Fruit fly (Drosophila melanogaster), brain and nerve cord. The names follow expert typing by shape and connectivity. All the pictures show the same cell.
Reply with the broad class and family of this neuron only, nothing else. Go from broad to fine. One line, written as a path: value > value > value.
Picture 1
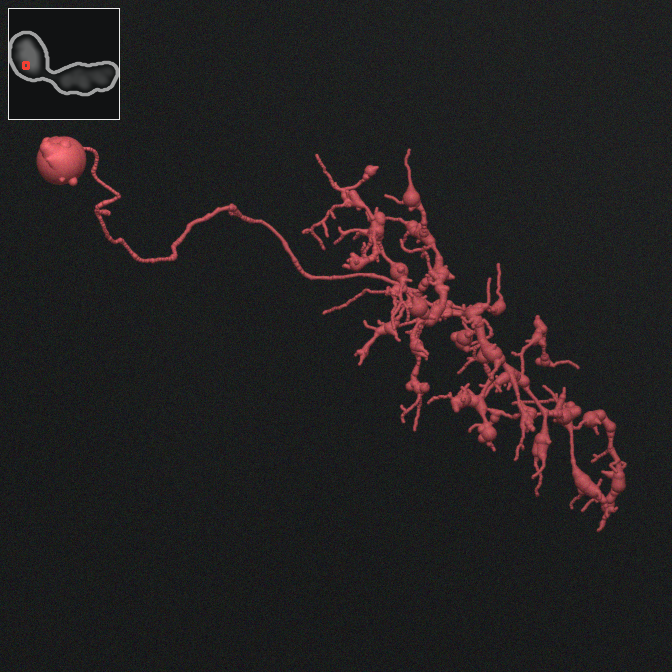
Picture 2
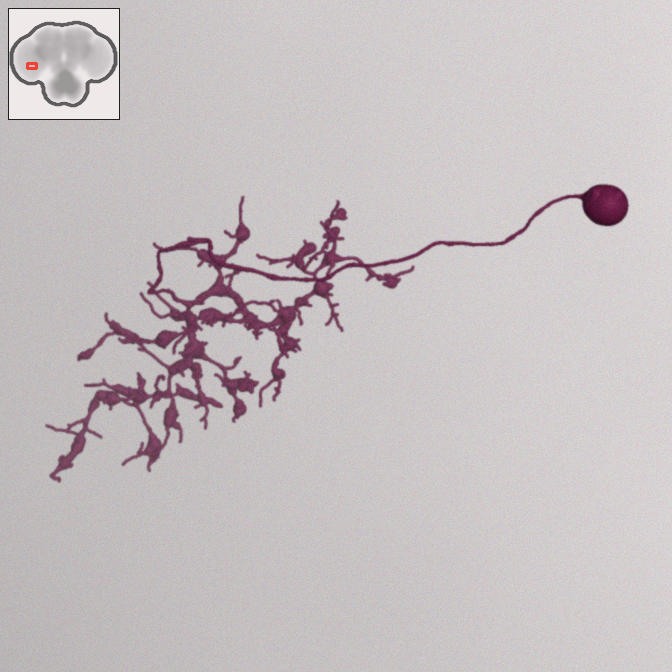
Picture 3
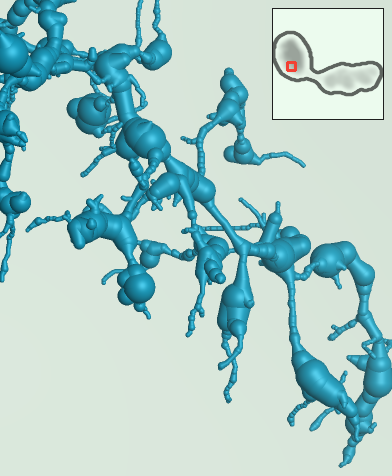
optic-lobe intrinsic neuron > Dm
